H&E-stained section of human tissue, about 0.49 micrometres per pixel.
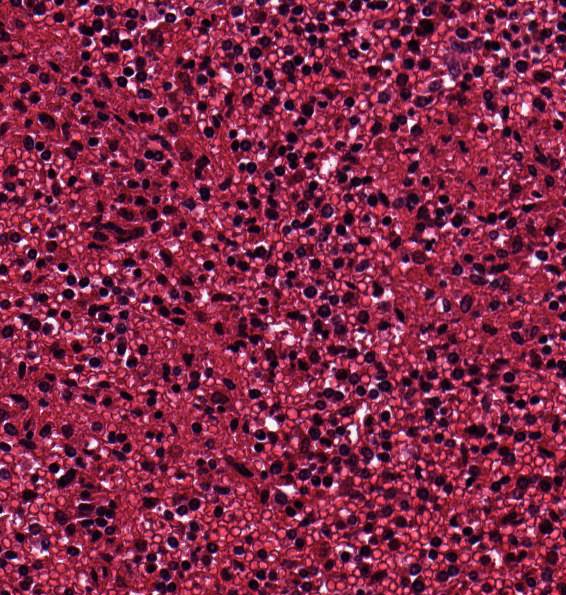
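Spleen, with the whole field taken up by a diffuse, unbroken sheet of densely packed cells and no organized units. Small nucleated cells are spread fairly evenly throughout, and closely packed small round red blood cells with pale centres fill the spaces between them. There's no epithelium or gland anywhere here.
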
